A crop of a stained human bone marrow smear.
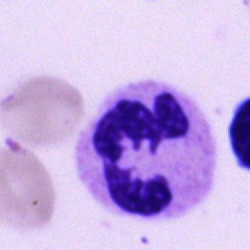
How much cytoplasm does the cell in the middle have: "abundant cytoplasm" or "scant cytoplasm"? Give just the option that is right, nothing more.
Abundant cytoplasm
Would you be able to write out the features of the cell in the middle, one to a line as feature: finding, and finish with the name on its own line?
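Shape: round, with a smooth outline
Nucleus: curved into a C, open toward the right
Band: knobby bulges along its length
Nucleoli: none to be seen
Cell: segmented neutrophil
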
